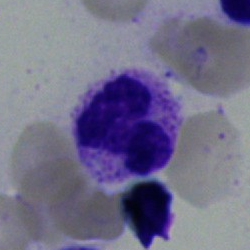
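Segmented neutrophil, stained human bone marrow smear. Outline roughly round. Nuclear chromatin dense, dark purple; no nucleoli seen. Cytoplasm pale lilac, showing most widely at lower left.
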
